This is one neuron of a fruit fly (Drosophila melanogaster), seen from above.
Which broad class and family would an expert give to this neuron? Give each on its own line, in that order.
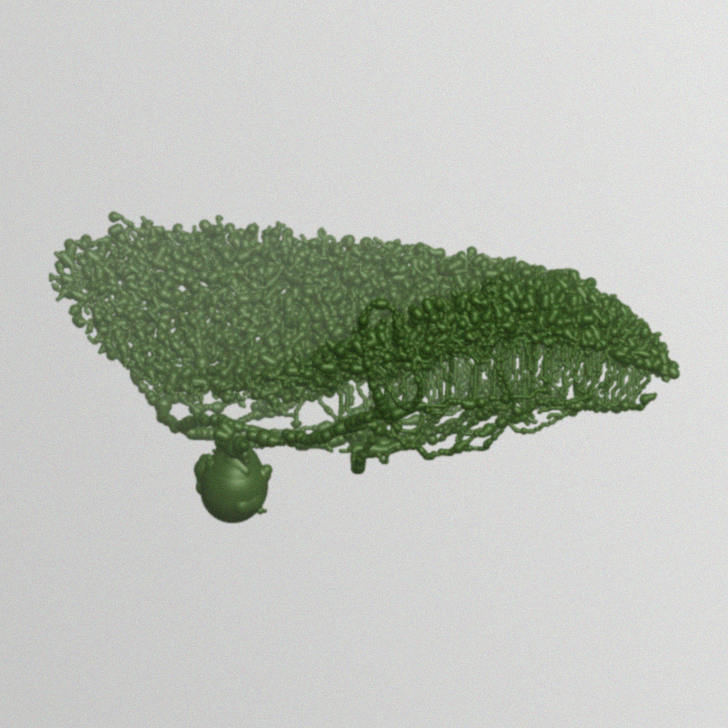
optic-lobe intrinsic neuron
LPi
